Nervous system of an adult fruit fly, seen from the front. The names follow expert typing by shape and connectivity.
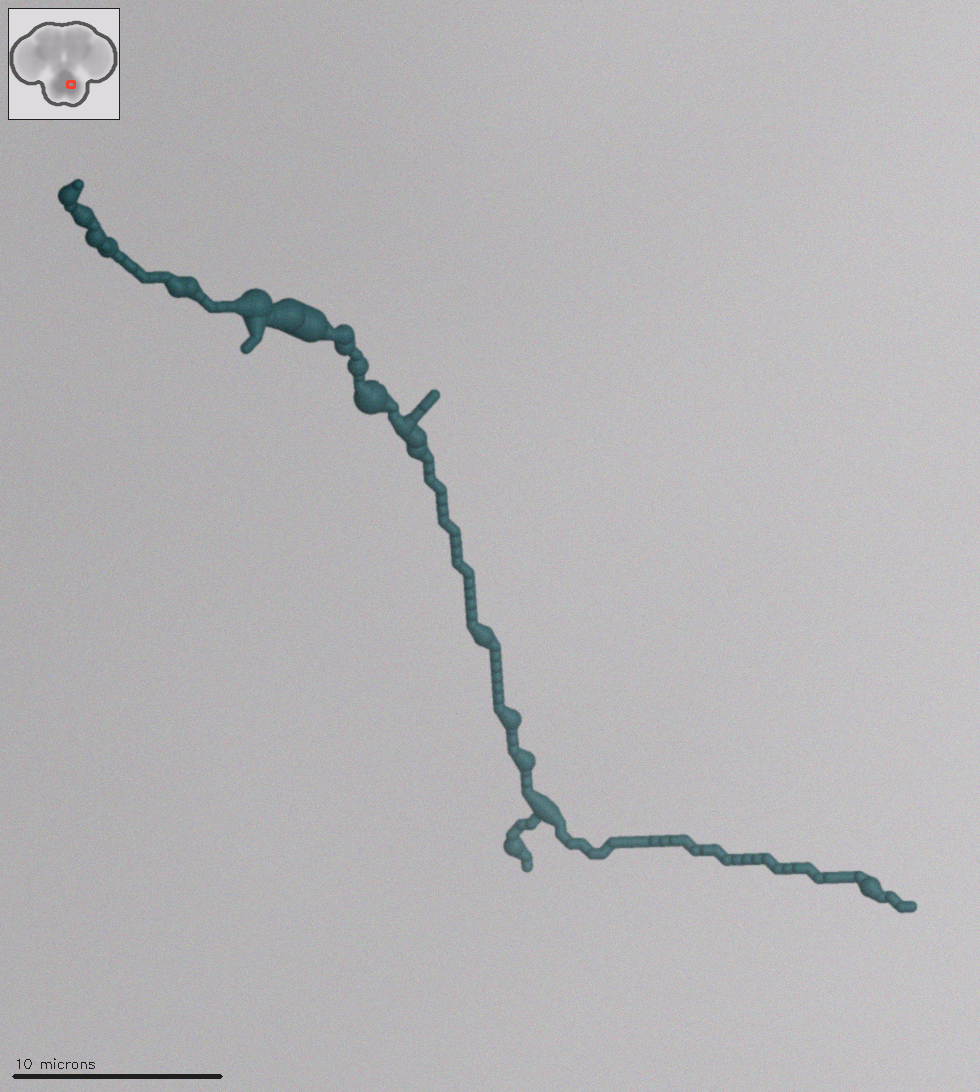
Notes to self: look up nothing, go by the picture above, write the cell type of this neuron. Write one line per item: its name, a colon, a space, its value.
cell type: SNta32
